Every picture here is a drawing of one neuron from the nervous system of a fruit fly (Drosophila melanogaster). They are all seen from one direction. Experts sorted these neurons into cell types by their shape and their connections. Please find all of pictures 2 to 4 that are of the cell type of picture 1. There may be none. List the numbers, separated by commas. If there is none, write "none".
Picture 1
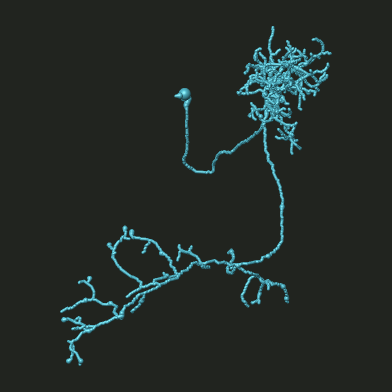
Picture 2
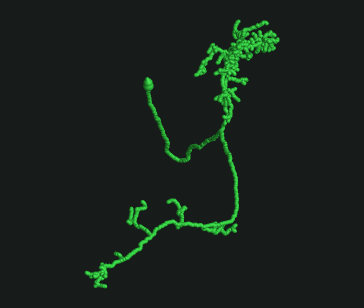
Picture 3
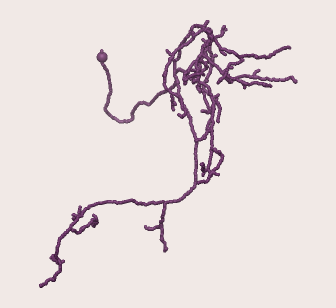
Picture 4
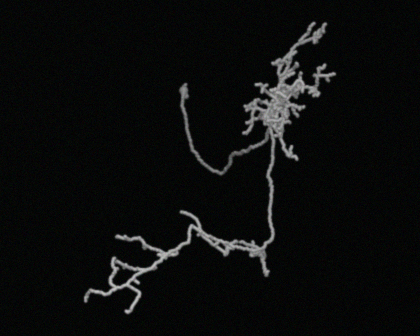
4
